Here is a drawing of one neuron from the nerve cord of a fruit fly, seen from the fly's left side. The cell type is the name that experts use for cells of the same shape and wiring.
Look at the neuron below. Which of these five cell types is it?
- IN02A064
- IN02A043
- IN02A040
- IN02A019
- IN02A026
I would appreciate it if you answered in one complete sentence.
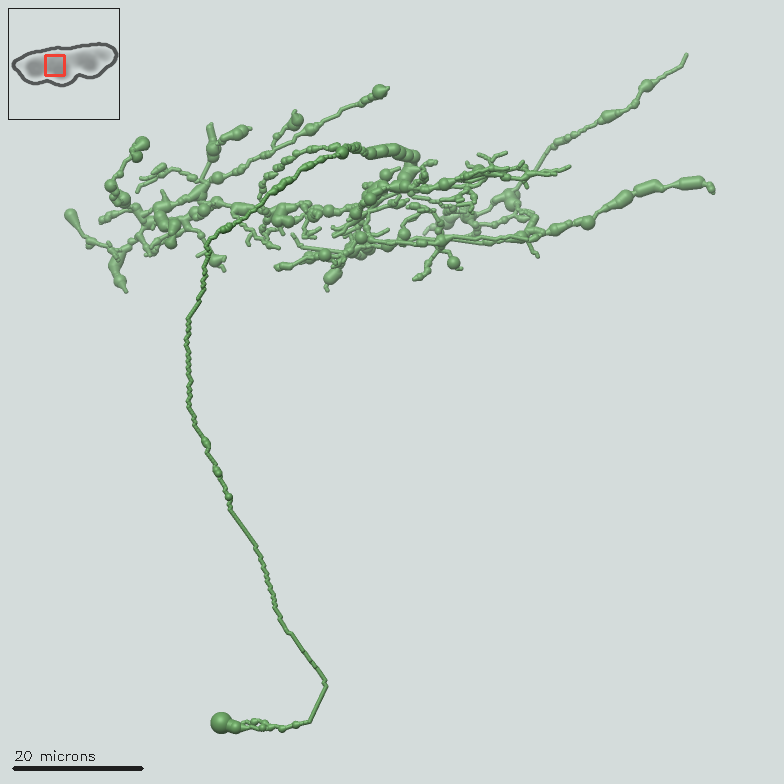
This neuron is given the cell type IN02A040.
